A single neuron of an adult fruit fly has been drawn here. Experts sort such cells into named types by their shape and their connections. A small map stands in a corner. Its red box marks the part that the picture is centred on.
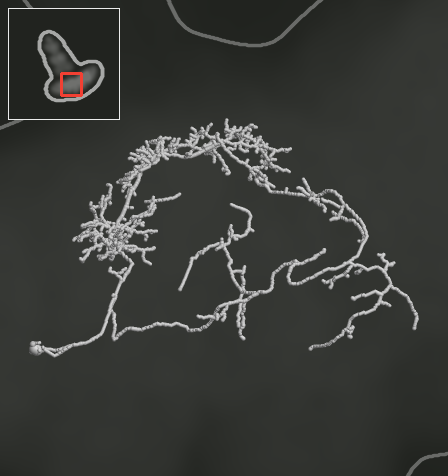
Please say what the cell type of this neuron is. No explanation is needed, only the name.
SMP040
